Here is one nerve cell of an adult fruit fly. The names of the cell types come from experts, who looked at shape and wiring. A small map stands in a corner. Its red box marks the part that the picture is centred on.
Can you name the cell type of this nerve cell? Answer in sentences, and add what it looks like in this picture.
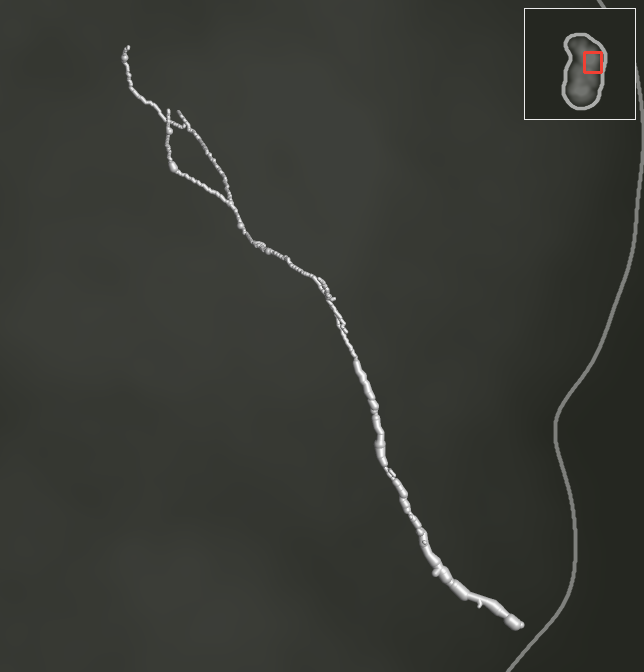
It is of cell type SNpp53. This is a sensory neuron entering the nerve cord. As drawn here it is taller than it is wide.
